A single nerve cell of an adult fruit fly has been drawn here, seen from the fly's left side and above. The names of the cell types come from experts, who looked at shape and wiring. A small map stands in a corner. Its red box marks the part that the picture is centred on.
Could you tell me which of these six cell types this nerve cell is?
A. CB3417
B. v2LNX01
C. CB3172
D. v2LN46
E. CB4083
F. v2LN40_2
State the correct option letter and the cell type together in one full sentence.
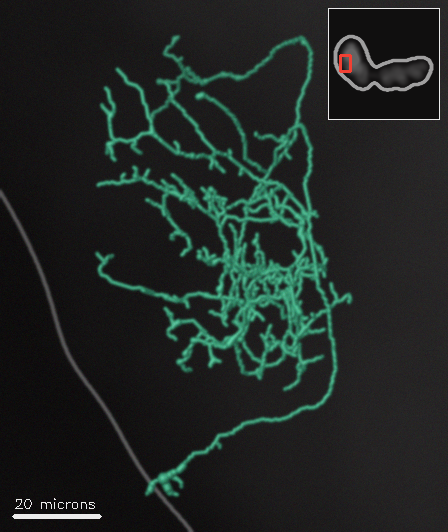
The nerve cell's type of cell is CB3417, as in option A.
